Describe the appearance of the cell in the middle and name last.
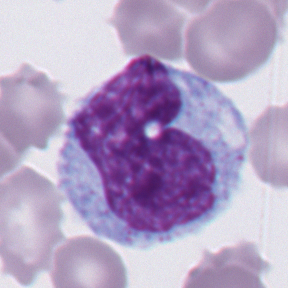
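So, the outline is roughly round and smooth. The nucleus is folded, with a deep notch cutting in from its right side, and at the top it reaches the cell edge. The chromatin is fine and lacy, not in coarse clumps. That's a monocyte.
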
